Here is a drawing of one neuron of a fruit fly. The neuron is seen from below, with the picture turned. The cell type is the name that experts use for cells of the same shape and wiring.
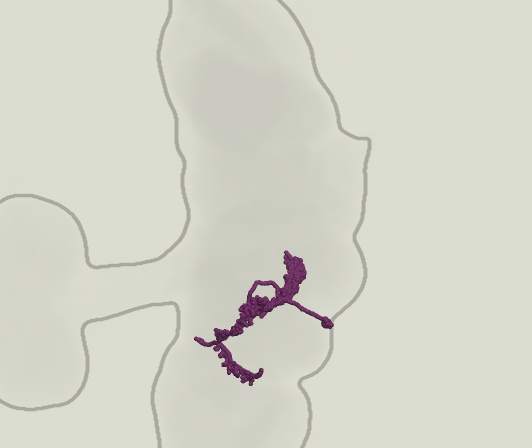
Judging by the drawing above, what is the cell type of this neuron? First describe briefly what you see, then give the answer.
In this view it is about as wide as it is tall. Its broad class is central-brain intrinsic neuron. It is of cell type LAL047.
